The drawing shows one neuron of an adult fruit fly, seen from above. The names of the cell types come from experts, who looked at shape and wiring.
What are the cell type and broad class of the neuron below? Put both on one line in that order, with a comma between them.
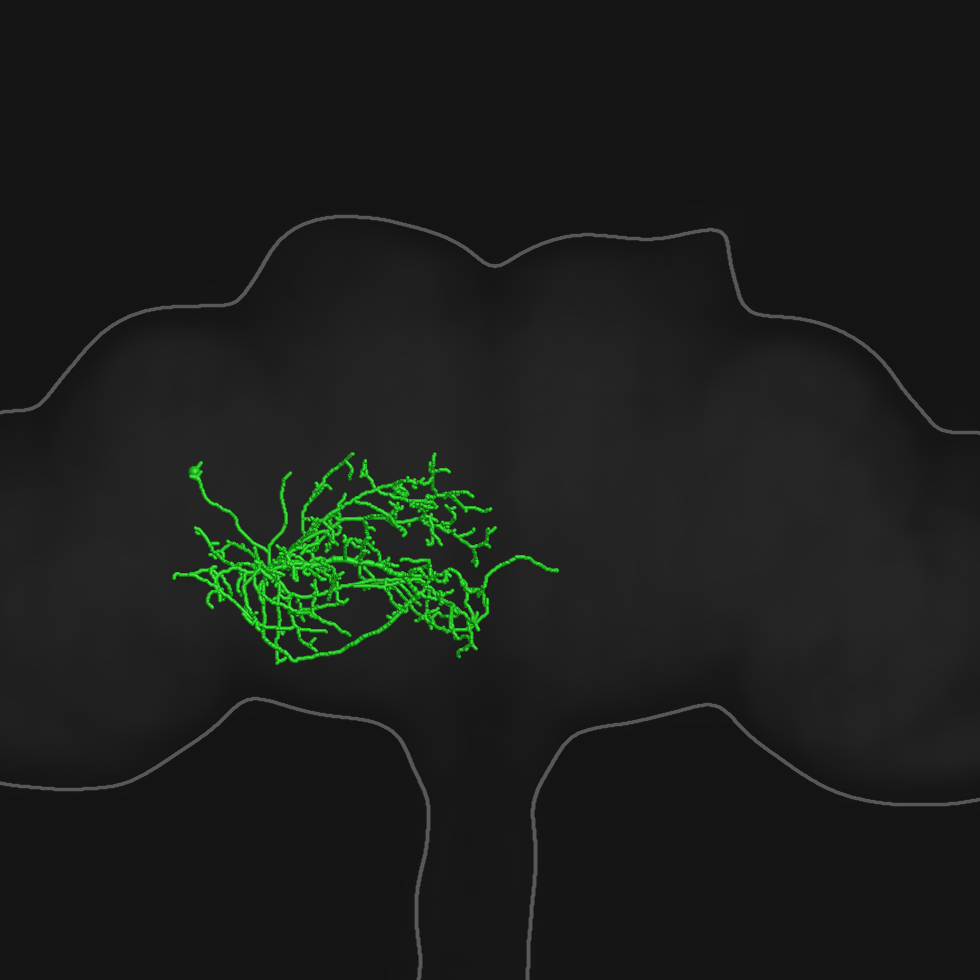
GNG385, central-brain intrinsic neuron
